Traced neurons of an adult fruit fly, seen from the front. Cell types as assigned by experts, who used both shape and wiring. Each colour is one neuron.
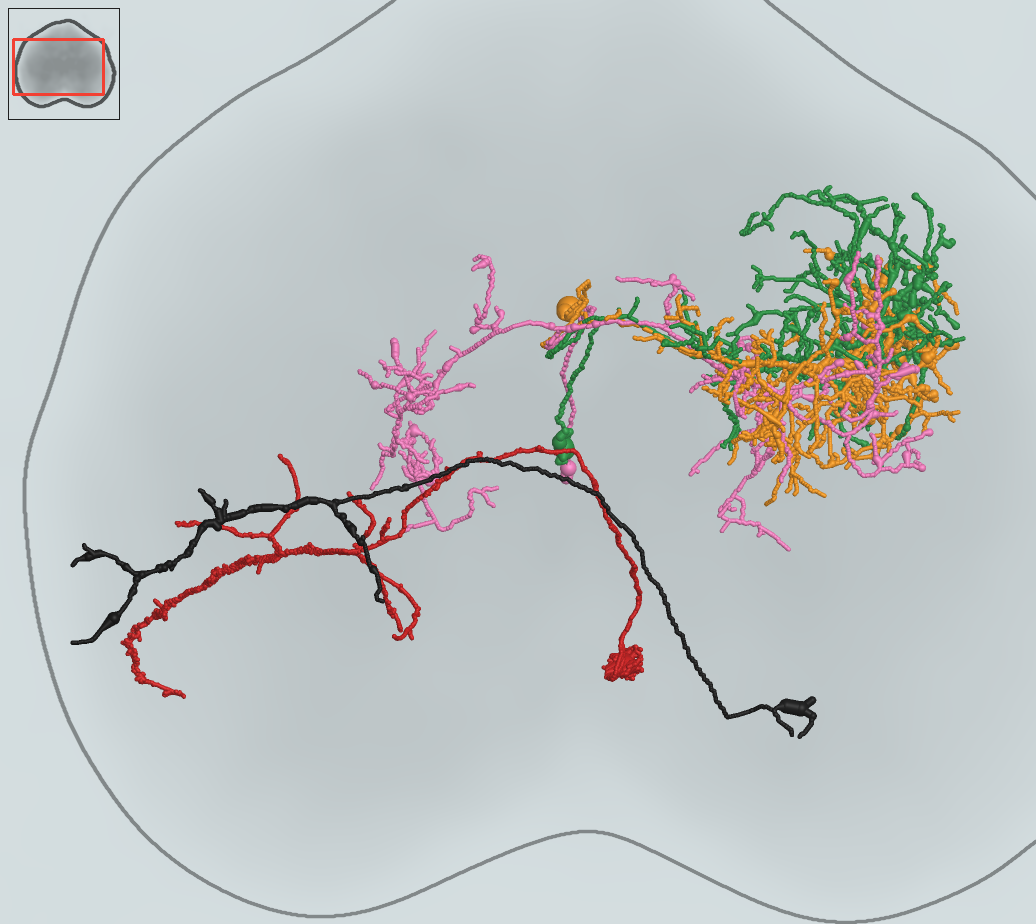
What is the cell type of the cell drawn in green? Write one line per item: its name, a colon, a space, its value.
cell type: IN12B040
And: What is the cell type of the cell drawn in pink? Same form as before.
cell type: IN12B056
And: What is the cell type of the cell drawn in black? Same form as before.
cell type: IN12B092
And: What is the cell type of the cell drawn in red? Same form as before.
cell type: IN12B091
